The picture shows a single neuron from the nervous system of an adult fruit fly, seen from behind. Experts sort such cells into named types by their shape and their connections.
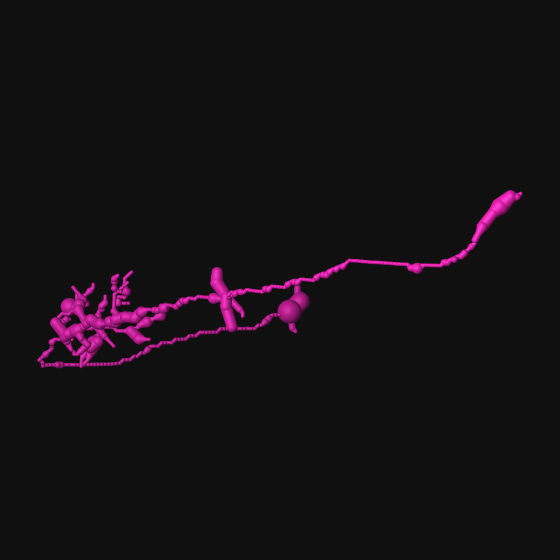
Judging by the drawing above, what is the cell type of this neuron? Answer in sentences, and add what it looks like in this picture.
The cell type is Tm2. It is an optic-lobe intrinsic neuron. Its cell body lies in the middle of the picture. In this view it is more than twice as wide as it is tall.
